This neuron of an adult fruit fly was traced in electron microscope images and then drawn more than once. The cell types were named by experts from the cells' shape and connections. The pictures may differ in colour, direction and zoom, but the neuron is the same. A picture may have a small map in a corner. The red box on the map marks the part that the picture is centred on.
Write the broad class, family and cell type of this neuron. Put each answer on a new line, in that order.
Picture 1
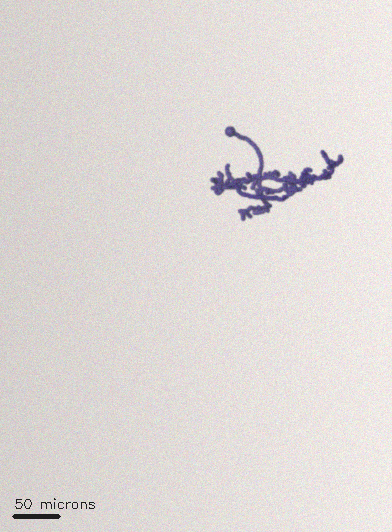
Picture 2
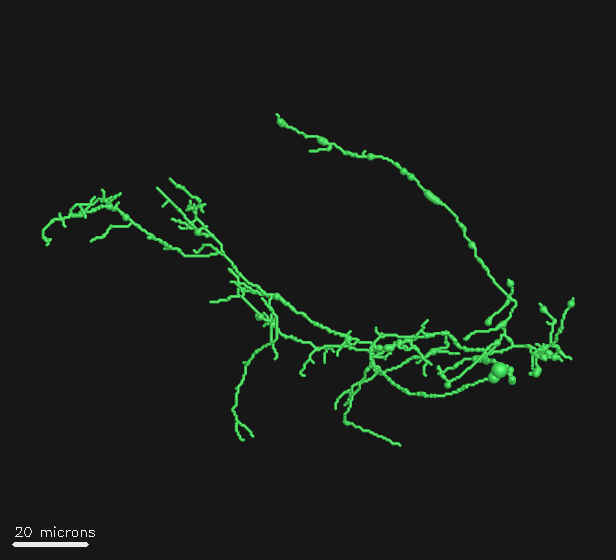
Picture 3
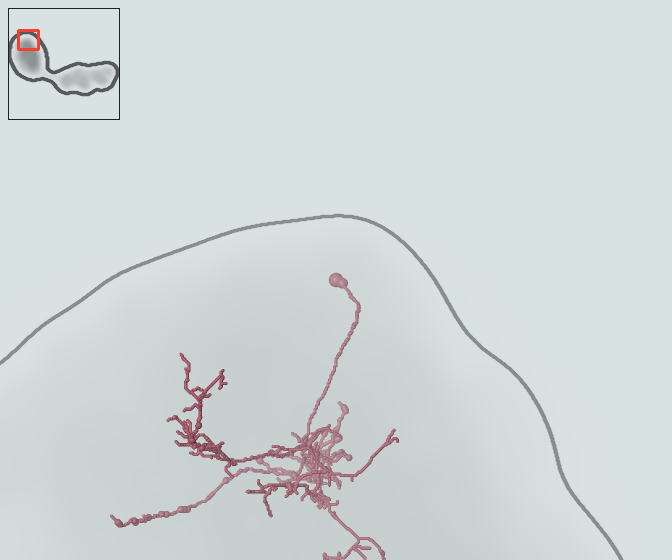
central-brain intrinsic neuron
hemilineage SMPp&v1_posterior
CB2671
